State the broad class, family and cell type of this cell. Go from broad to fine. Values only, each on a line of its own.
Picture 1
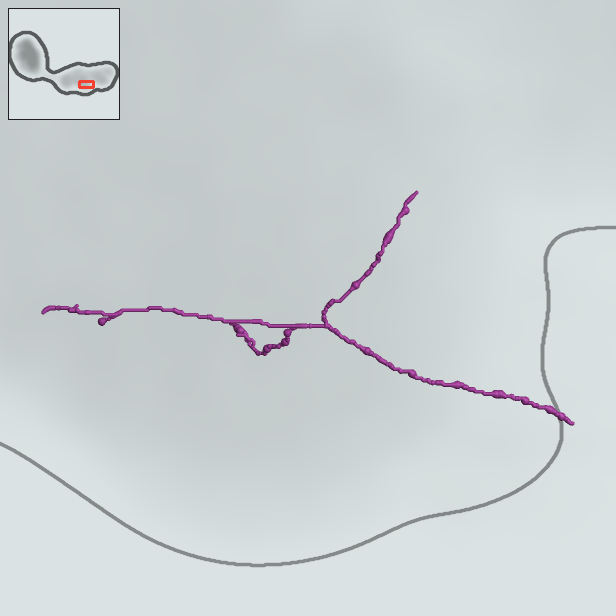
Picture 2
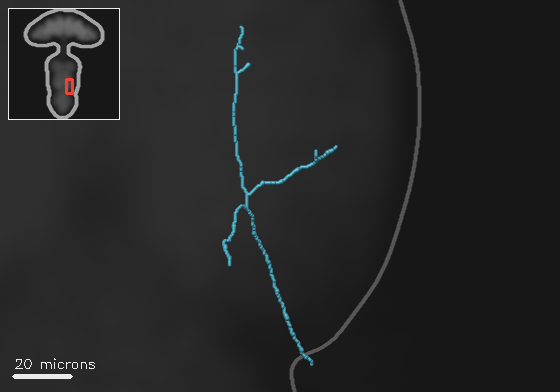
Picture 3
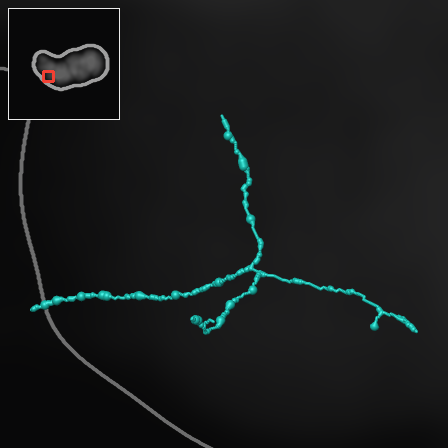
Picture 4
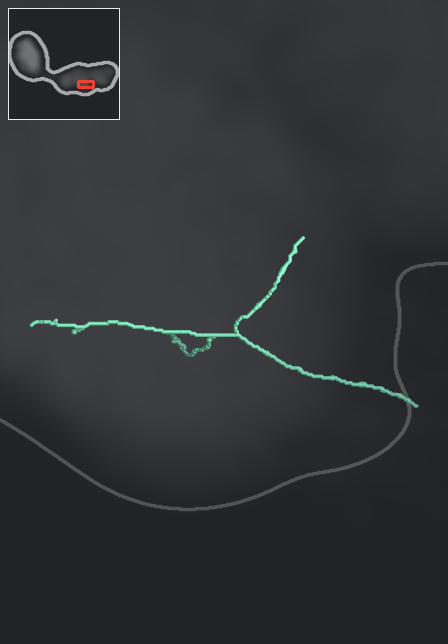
sensory neuron entering the nerve cord
class mechanosensory proprioceptive
SNpp50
